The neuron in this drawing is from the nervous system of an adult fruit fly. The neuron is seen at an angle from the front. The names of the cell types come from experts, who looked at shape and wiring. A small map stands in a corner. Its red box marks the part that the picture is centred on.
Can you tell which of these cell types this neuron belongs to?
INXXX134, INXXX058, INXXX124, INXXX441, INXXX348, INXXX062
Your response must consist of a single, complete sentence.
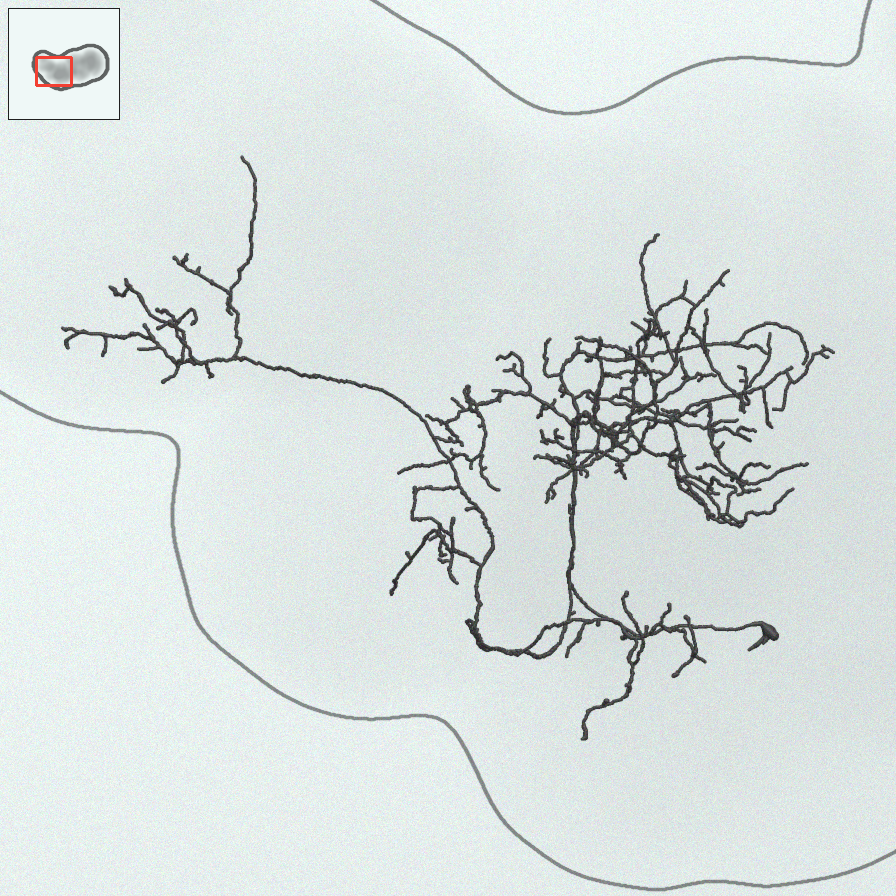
Under cell type classification, the neuron is INXXX134.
